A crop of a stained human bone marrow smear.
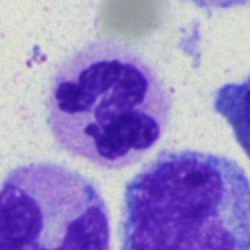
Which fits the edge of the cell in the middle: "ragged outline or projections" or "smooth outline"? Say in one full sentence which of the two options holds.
Smooth rather than rough is the outline of this cell.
